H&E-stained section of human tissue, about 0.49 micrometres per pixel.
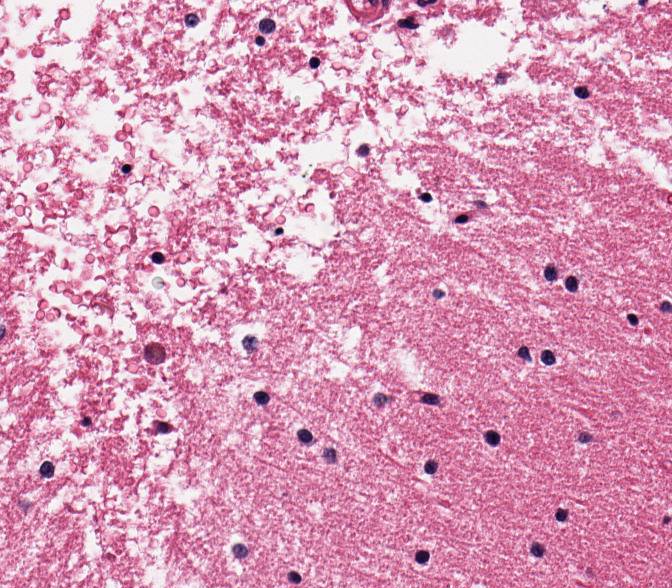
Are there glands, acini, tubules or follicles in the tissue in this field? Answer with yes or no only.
No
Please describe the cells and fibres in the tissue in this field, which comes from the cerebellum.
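You'll see the field splits in two: the upper left is loose and broken up, the lower right compact and evenly textured. Plenty of free red blood cells are scattered through that loose upper-left part. In the compact pink matrix, small, round, dark blue nuclei sit singly and fairly evenly spread. Most of them have little or no visible cytoplasm around them.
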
